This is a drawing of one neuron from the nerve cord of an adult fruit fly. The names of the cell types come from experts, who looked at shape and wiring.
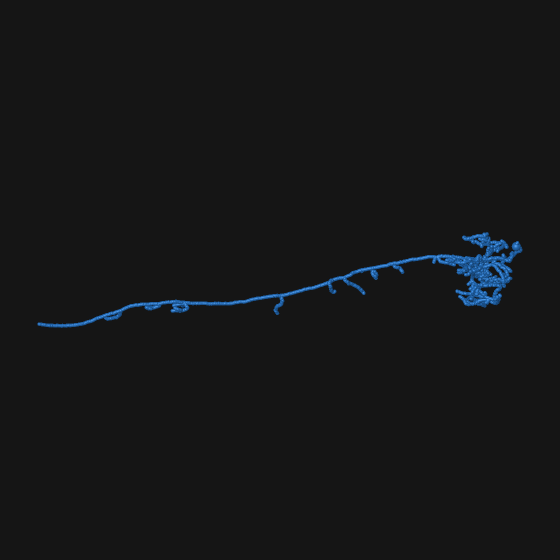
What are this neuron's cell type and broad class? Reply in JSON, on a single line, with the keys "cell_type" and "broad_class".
{"cell_type": "ANXXX254", "broad_class": "ascending neuron"}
